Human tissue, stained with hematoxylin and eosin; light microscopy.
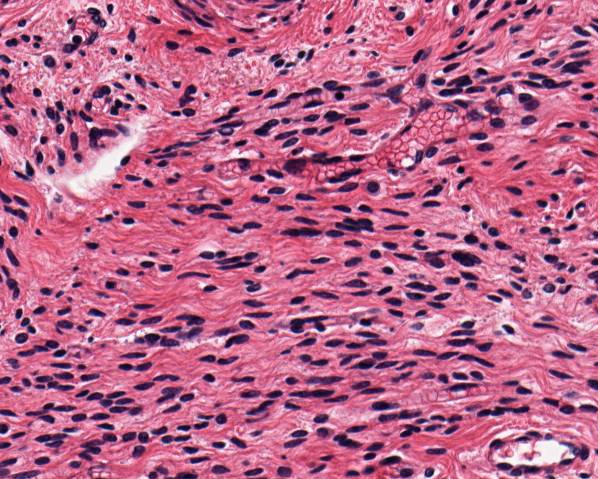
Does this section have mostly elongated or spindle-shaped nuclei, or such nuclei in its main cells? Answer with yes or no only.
Yes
